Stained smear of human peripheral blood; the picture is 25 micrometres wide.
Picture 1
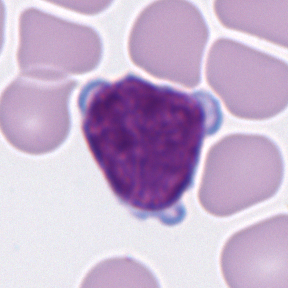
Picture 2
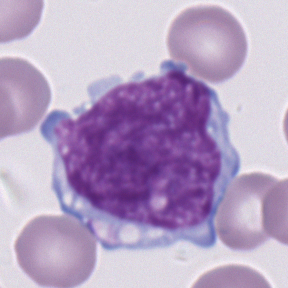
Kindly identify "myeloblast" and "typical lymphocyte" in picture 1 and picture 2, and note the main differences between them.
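In picture 1 you see a typical lymphocyte; in picture 2, a myeloblast. Both cells are largely nucleus: in the typical lymphocyte it fills almost the whole cell, and in the myeloblast a single unlobed nucleus fills most of it.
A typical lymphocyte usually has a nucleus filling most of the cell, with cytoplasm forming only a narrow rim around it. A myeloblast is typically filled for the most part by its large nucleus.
The nuclei differ in size: about 12 by 10 micrometres in the typical lymphocyte, against about 15 micrometres across in the myeloblast. The typical lymphocyte's chromatin is dark purple and coarsely clumped, with no distinct nucleolus.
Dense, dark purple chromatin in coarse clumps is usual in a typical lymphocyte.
Both have pale blue cytoplasm, only a scant margin in the typical lymphocyte; the myeloblast's shows no granules.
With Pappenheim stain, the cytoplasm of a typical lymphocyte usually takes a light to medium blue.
Their outlines differ: roughly triangular with rounded corners in the typical lymphocyte, irregular rather than smoothly round in the myeloblast. Each has small projections from its surface: pale blue blebs at the upper left, upper right and lower edges of the typical lymphocyte, and small blunt bulges on the myeloblast. Red cells lie around the myeloblast without overlapping it.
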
